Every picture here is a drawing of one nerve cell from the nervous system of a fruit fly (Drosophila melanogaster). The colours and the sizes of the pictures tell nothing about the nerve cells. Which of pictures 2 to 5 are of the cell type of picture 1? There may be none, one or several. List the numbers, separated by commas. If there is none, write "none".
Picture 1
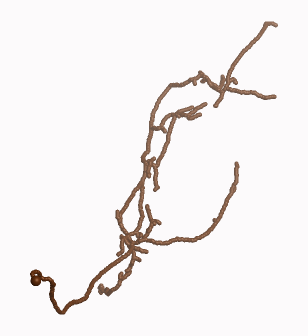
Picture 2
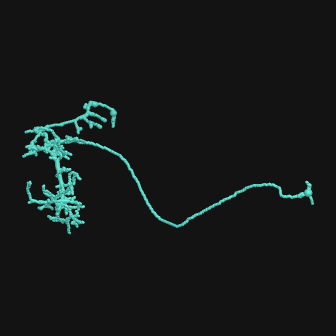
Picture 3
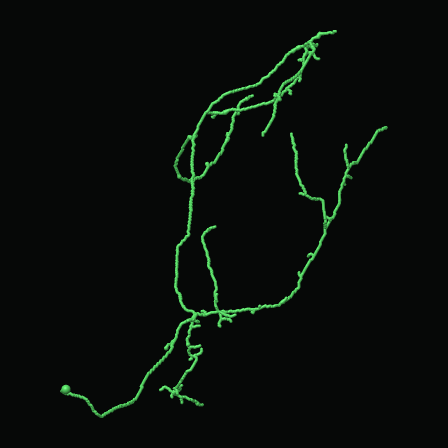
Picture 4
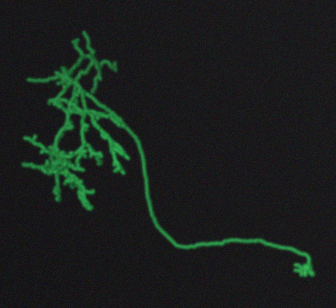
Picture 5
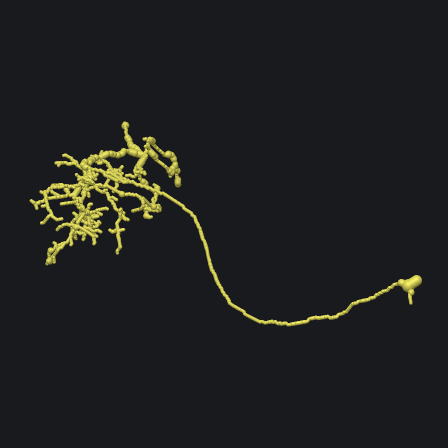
3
